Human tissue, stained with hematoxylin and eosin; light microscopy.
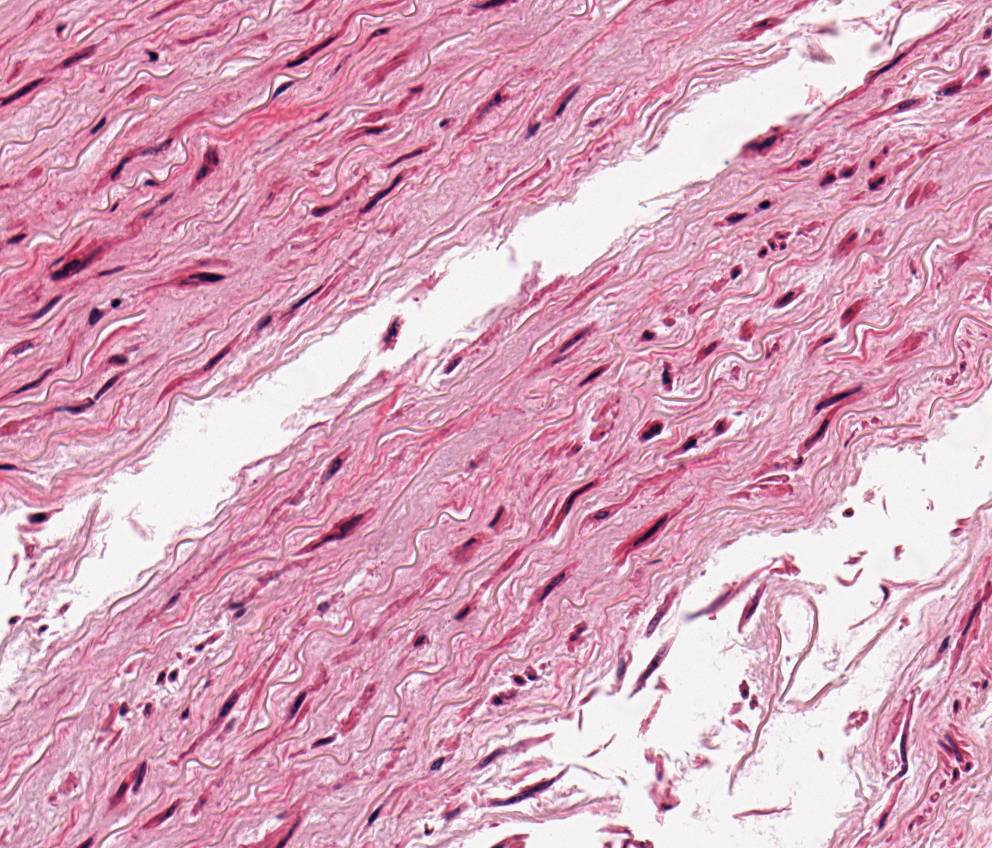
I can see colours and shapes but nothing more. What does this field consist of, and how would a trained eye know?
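What you're looking at is the tunica media of an artery. See how fibres and nuclei run in parallel diagonal bands, and how the pink fibres take a wavy, crimped course.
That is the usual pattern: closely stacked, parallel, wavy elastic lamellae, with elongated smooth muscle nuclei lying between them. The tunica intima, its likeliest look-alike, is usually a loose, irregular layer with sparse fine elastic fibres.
A long, narrow empty cleft also crosses from the left edge.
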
